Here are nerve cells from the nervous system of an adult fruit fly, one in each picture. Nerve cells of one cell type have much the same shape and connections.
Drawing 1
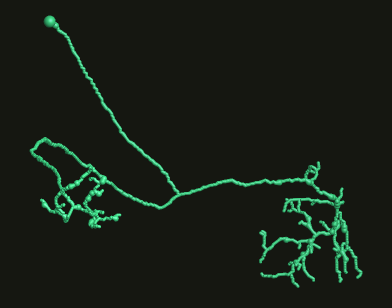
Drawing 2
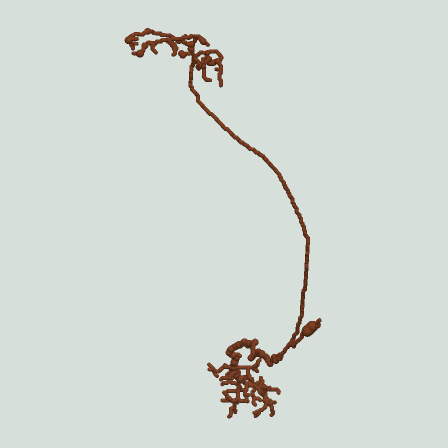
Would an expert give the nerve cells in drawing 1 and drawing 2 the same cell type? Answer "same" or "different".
same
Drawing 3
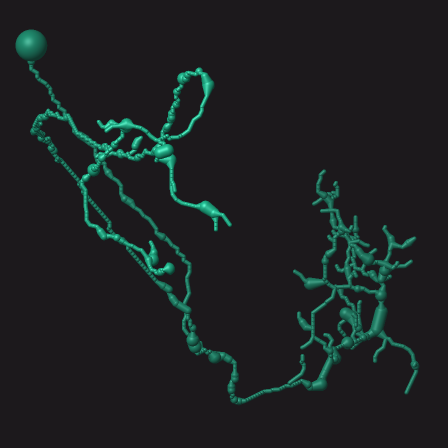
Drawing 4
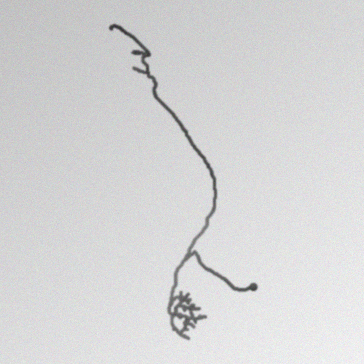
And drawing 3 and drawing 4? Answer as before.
same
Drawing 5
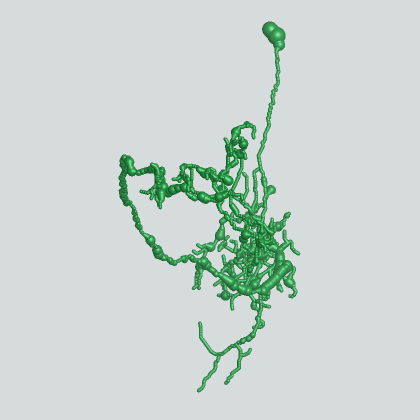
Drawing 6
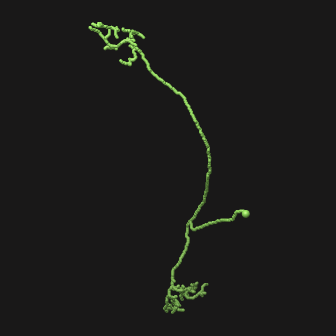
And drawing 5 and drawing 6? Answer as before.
different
